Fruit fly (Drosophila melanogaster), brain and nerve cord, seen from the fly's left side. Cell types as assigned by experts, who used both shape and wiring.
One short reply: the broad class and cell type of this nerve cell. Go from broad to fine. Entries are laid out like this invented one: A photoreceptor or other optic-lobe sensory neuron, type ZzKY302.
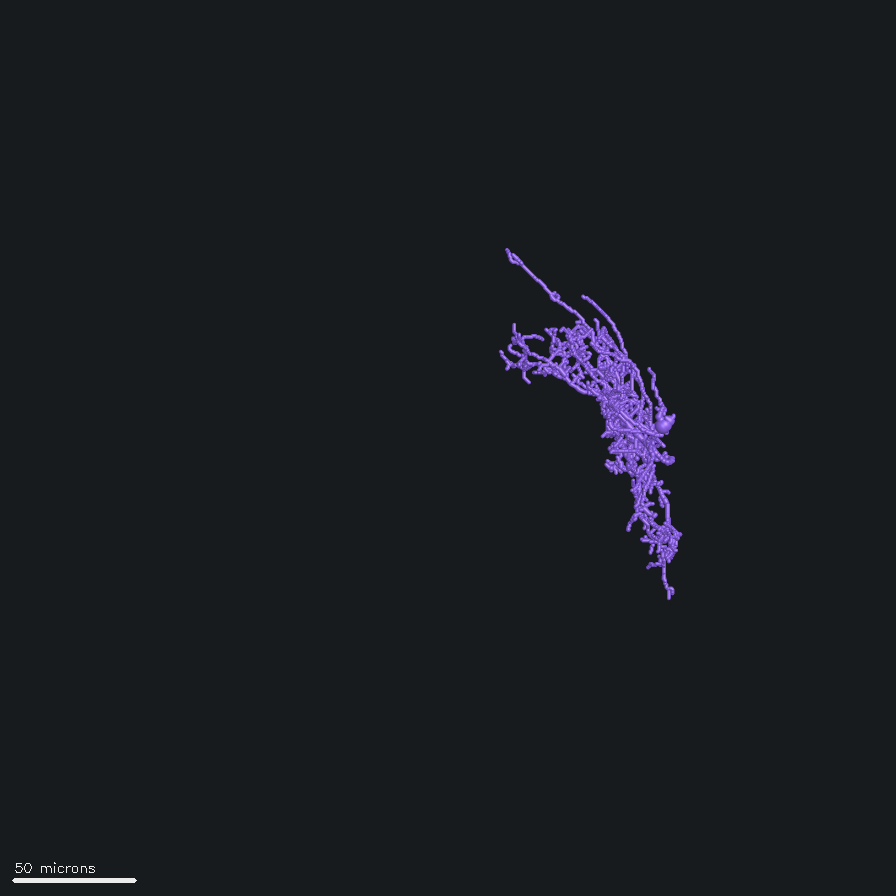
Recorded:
A central-brain intrinsic neuron, type PS172.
